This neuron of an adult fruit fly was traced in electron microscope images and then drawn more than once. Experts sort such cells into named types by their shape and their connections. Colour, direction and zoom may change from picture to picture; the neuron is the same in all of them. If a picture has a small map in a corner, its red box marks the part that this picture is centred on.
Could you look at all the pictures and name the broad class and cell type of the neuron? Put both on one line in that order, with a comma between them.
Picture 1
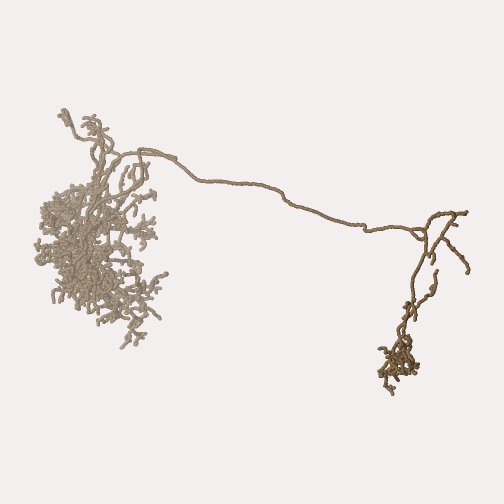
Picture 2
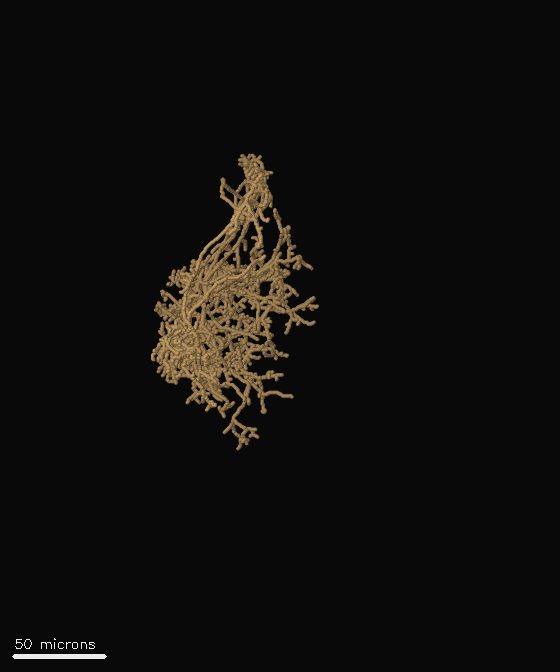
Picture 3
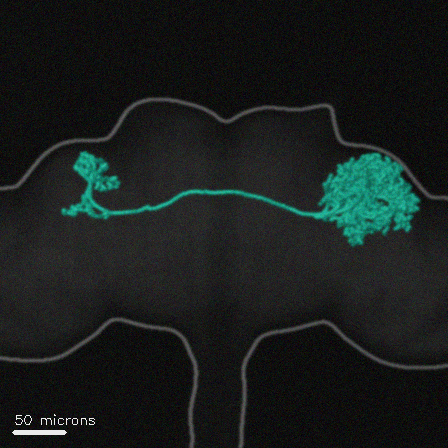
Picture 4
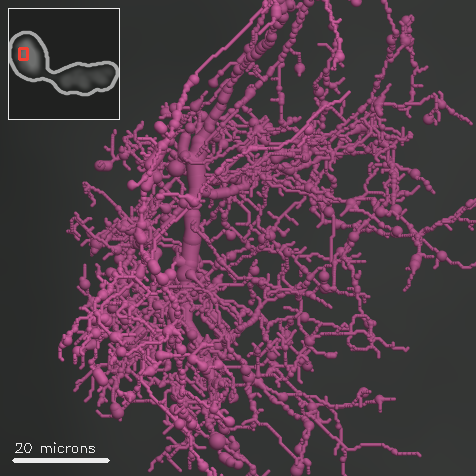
central-brain intrinsic neuron, AVLP018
